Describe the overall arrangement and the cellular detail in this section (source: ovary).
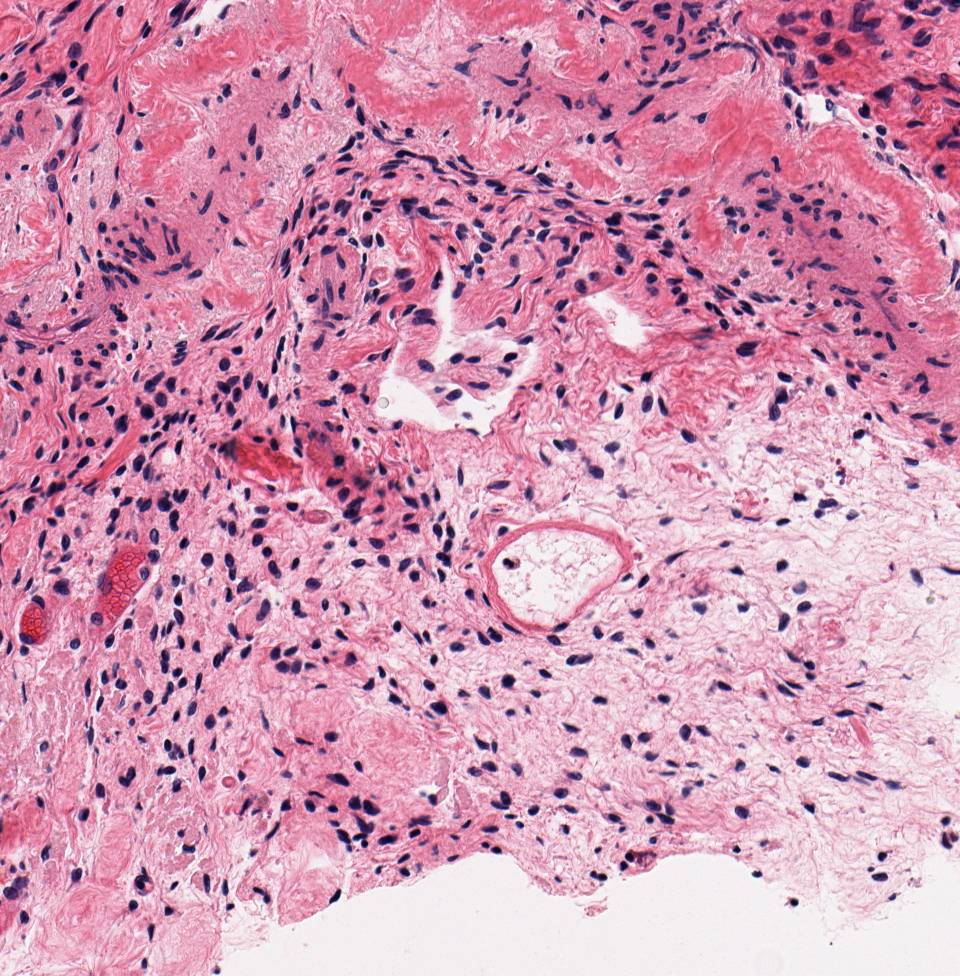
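The field shows scattered spindle and oval cells set in a fibrous stroma, and no epithelium is present anywhere. The stroma is densest and most deeply pink in the upper part of the field and becomes looser and paler toward the lower right. The stromal cells have dark oval to elongated nuclei with scant, indistinct cytoplasm. Near the left edge lie small vessels packed with red blood cells.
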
